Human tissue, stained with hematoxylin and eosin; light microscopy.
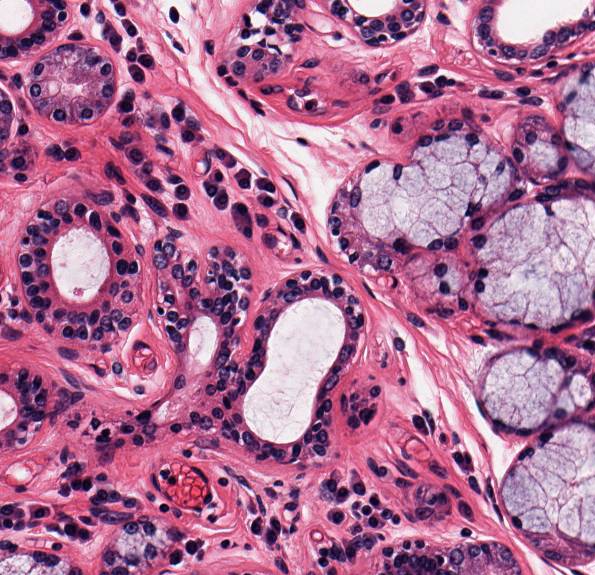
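Minor salivary gland: big mucous acini cluster down the right side, with pale, foamy, bluish-grey cytoplasm and small dark nuclei pushed to each unit's outer edge. Ducts and smaller units take the left and centre, the ducts lined by cuboidal cells with round, dark nuclei.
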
